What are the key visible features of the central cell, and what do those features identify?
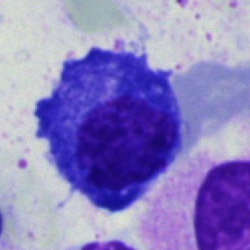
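See how irregular the outline is, with small knobby projections along the left and upper edges. The nuclear chromatin is dark and coarsely clumped. The cytoplasm is deep blue, and above and to the left of the nucleus it has a paler, mottled zone. This one is a plasma cell.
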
